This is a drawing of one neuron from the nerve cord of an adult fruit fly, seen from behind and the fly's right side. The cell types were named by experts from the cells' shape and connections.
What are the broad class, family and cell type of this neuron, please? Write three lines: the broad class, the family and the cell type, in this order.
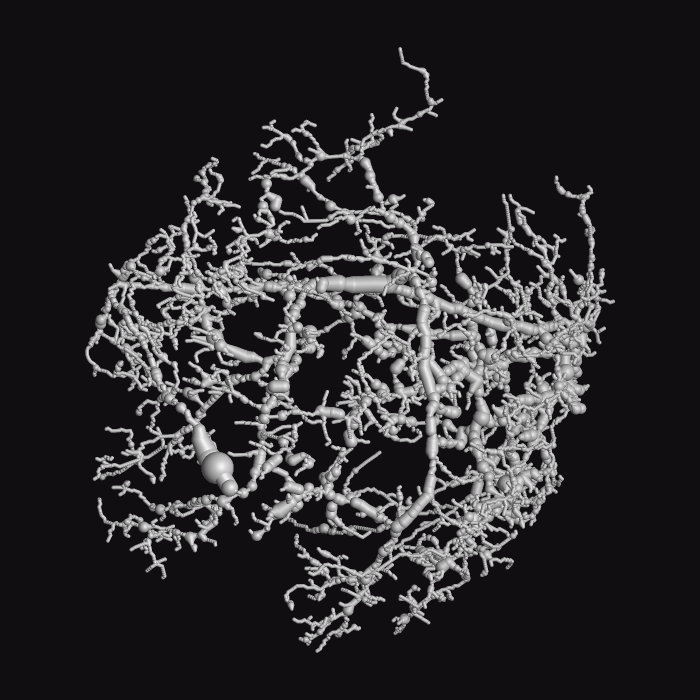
nerve-cord intrinsic neuron
hemilineage 21A
IN21A004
